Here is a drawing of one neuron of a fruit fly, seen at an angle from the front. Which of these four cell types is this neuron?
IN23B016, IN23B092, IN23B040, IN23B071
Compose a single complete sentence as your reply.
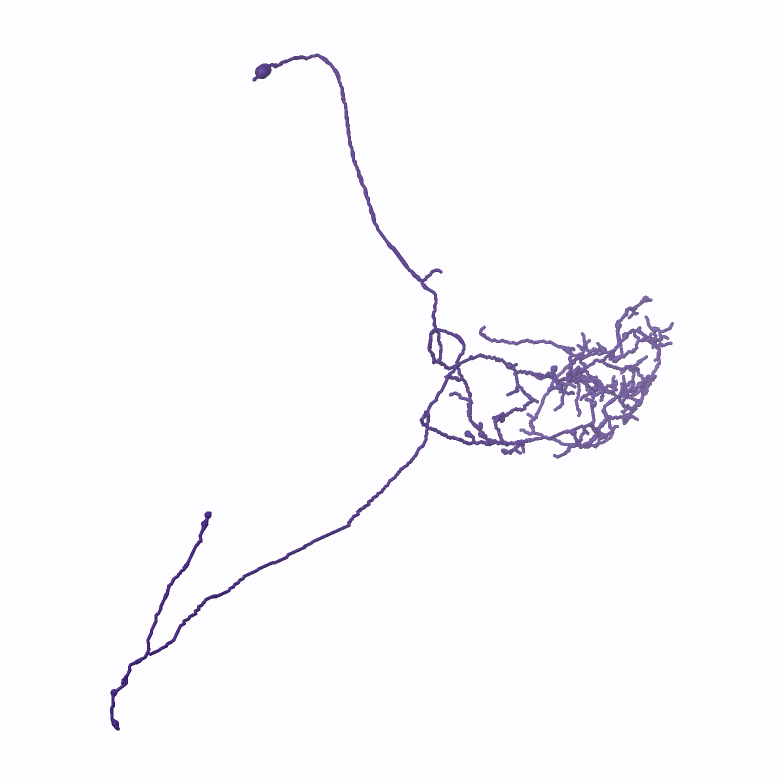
The cell type that fits this neuron is IN23B092.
